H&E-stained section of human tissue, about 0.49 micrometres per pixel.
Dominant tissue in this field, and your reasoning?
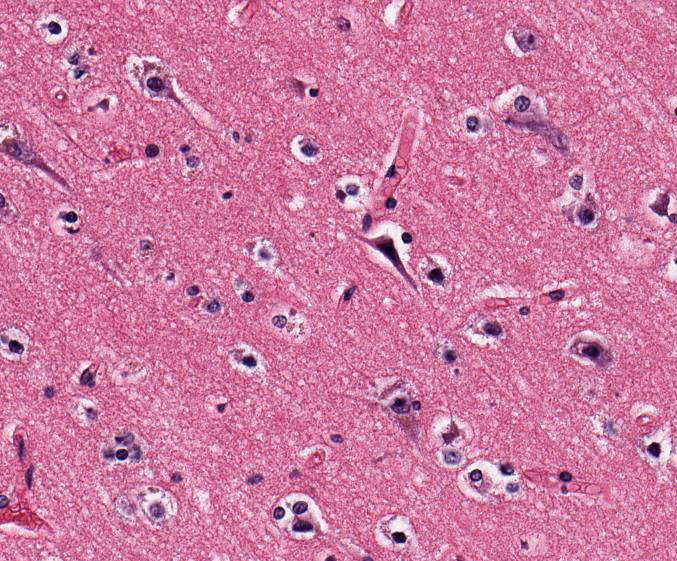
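The tissue is cerebral cortex. Finely granular pink fibrillary background fills the field between widely scattered cells. The larger neurons have round vesicular nuclei, each with one dark prominent nucleolus.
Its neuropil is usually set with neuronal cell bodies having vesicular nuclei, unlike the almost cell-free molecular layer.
Small round dark nuclei without visible cytoplasm lie among them; one or two such nuclei press against some neuron edges.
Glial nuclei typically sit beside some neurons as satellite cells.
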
